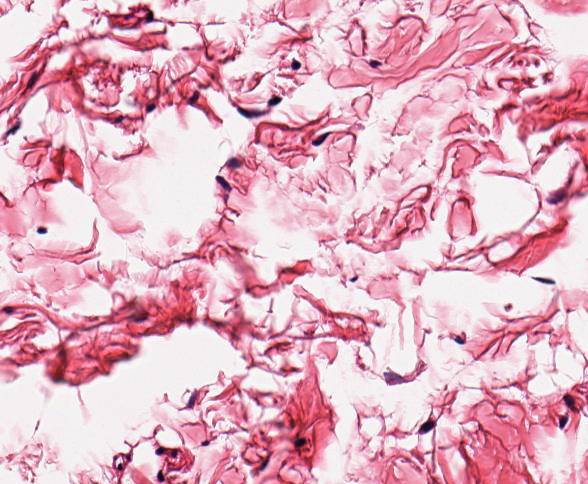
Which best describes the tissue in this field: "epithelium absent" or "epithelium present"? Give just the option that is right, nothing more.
Epithelium absent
